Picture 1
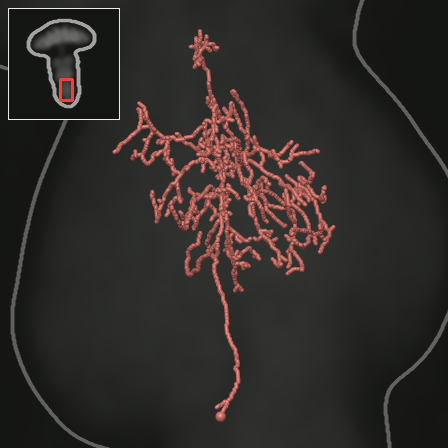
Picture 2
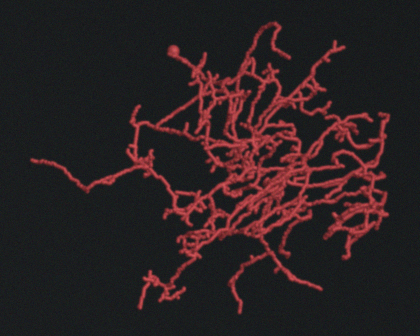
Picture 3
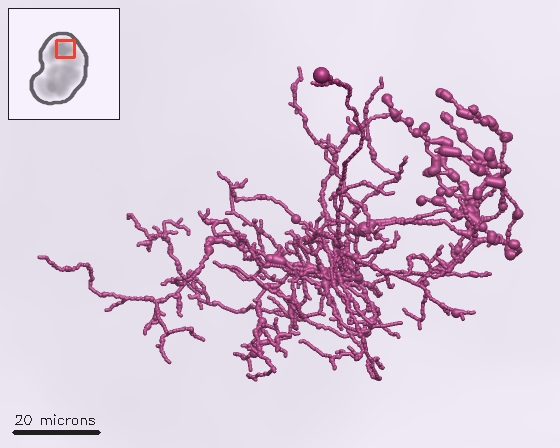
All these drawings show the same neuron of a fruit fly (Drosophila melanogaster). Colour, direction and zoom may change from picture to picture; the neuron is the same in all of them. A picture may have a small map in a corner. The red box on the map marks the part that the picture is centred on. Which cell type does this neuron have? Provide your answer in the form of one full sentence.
The cell type that this neuron has is IN13B103.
